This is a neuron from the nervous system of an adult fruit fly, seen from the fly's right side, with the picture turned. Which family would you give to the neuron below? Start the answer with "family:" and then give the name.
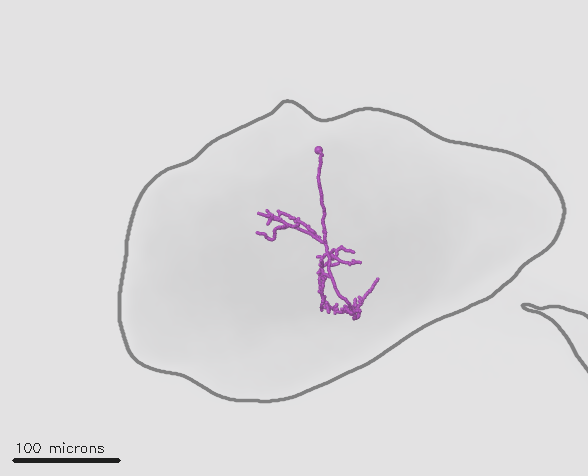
family: hemilineage LALv1_ventral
